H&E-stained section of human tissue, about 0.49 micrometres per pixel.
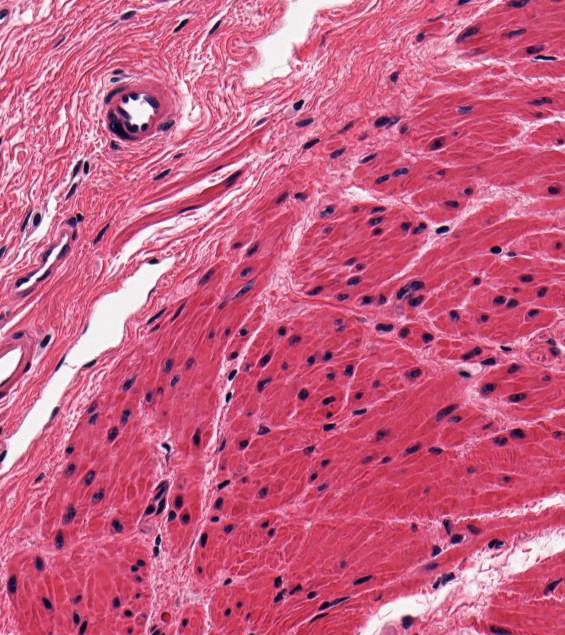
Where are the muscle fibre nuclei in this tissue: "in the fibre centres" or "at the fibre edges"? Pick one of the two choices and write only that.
In the fibre centres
